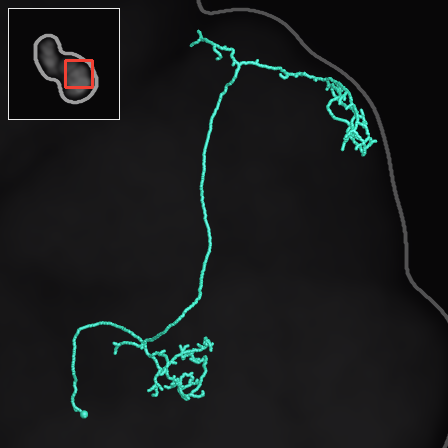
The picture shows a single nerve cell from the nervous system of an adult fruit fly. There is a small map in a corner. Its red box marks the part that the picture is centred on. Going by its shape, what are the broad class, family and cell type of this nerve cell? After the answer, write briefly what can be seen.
Its broad class is central-brain intrinsic neuron. Its family is hemilineage ALv1. It is of cell type M_vPNml53. The cell body can be seen at the lower left of the picture. As drawn here it is taller than it is wide.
